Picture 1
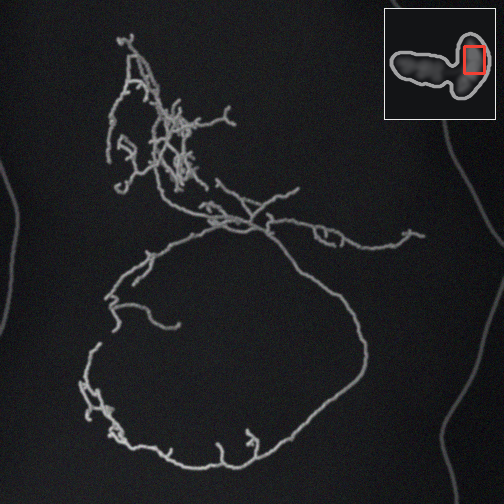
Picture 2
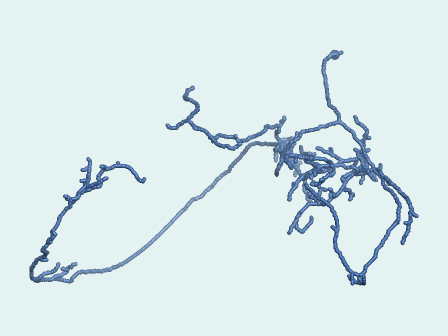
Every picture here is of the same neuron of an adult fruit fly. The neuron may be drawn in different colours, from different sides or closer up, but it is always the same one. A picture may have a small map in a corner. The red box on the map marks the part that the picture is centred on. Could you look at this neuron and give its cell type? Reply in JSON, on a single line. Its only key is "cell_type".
{"cell_type": "SMP460"}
